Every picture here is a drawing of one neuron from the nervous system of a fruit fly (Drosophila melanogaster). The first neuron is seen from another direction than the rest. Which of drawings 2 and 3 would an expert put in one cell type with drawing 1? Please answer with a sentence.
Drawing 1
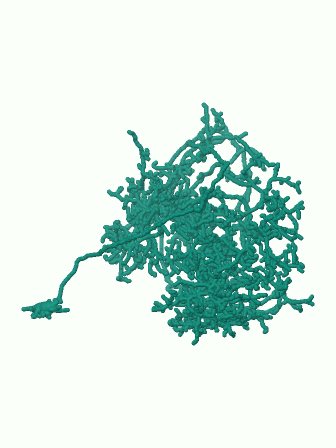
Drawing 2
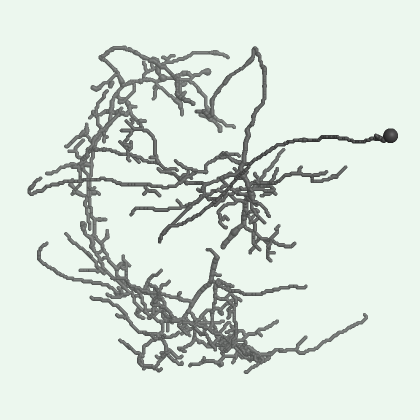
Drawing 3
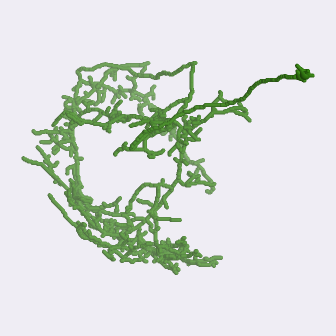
None of them is of the same cell type.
